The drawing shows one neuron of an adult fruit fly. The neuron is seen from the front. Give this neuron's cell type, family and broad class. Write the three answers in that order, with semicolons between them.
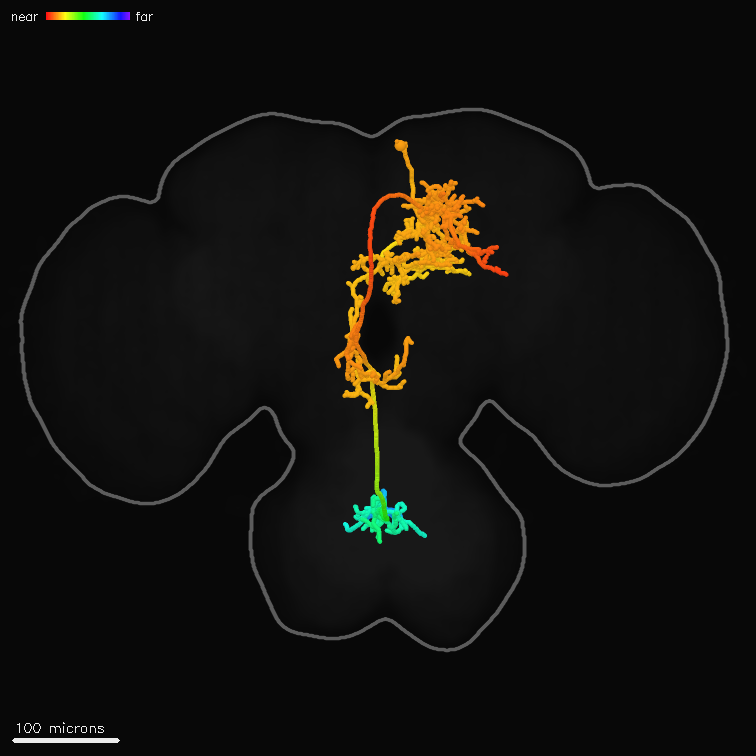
DNpe026; DNpe; descending neuron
